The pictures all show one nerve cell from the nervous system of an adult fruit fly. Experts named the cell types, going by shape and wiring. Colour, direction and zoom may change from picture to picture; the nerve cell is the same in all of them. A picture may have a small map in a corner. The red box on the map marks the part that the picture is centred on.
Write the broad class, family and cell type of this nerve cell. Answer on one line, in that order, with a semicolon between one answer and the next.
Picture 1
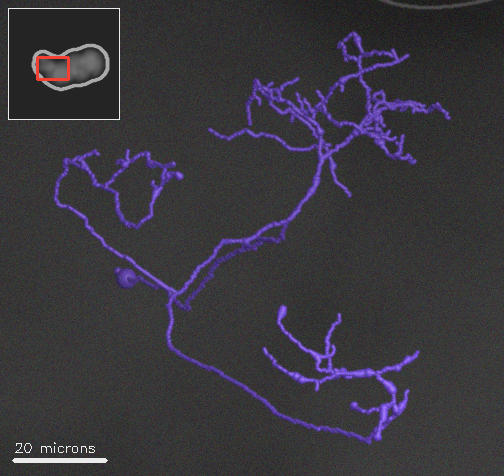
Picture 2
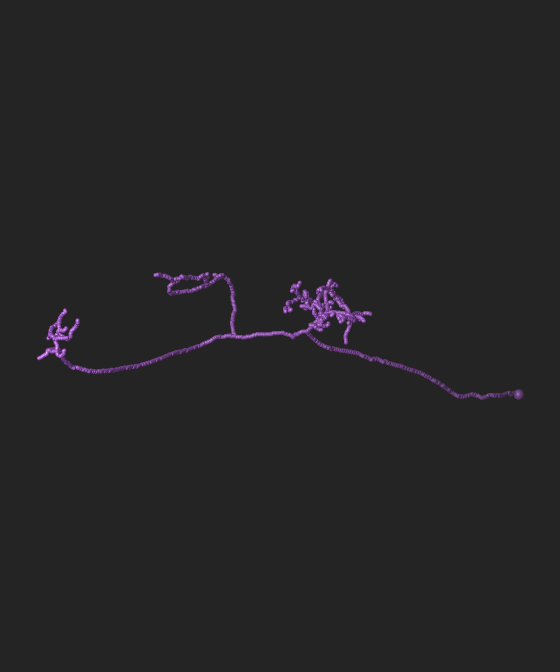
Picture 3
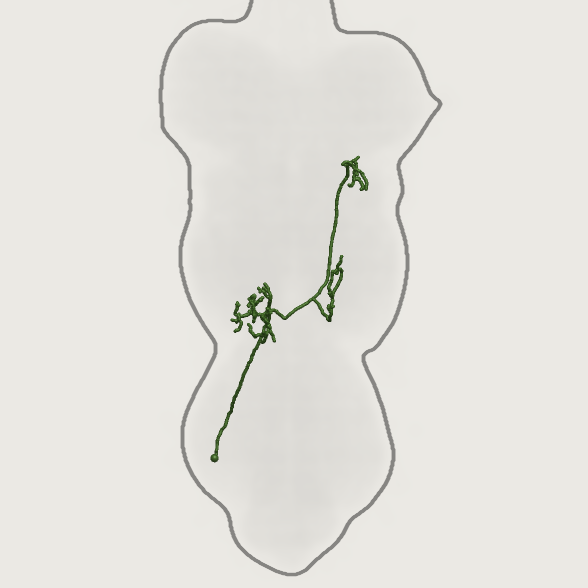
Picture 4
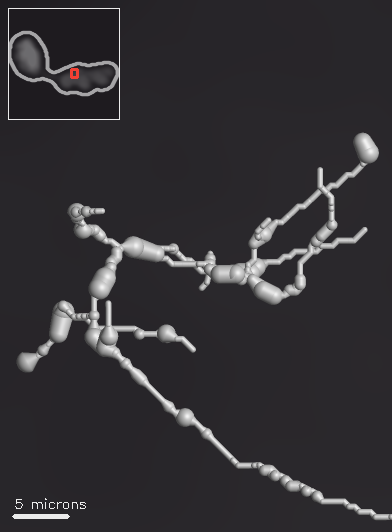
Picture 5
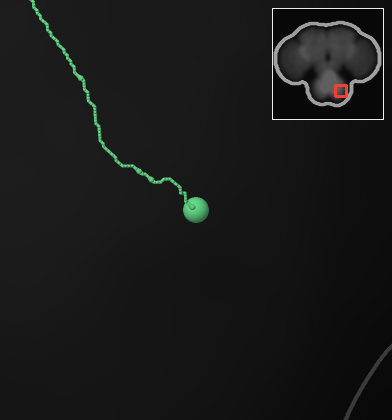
nerve-cord intrinsic neuron; hemilineage 07B; IN07B079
